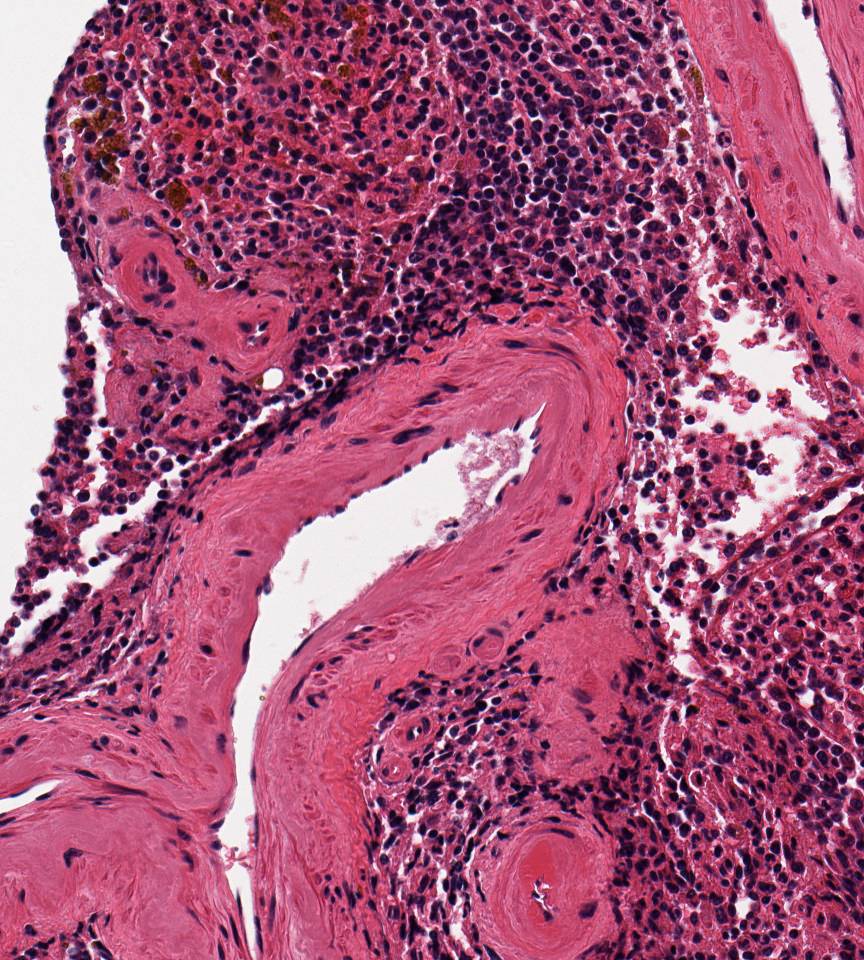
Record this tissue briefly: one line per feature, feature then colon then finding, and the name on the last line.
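Cells: small, round, densely packed across most of the field; dark round nuclei
Stroma: broad pink fibrous bands between the cells
Vessel: central; wall of pink fibres, elongated spindle nuclei parallel to lumen
Pigment: golden-brown granular clumps, upper left
Arteriole: small, round, thick concentric pink wall, tiny lumen, bottom centre
Name: spleen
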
